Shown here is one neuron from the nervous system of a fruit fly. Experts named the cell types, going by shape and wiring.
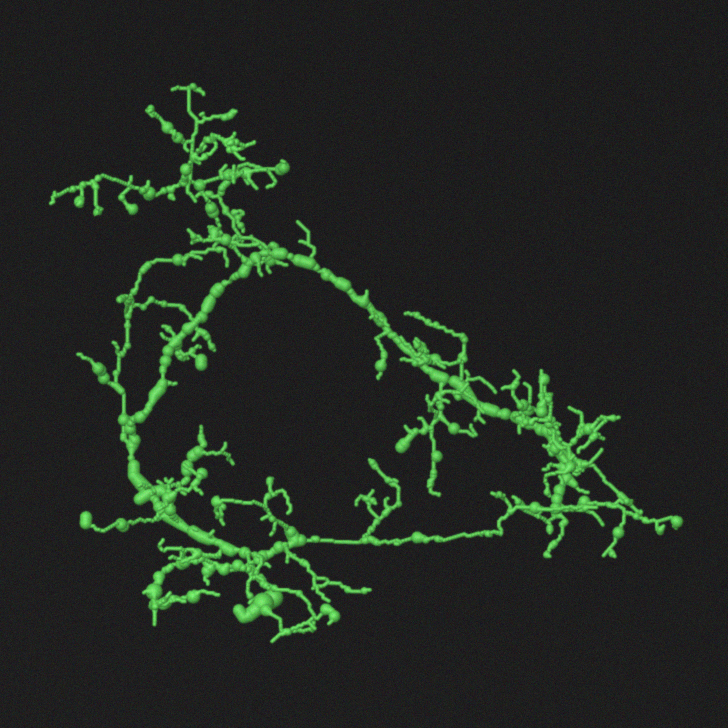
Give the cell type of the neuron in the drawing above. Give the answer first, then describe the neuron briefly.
Its cell type is IN13A035. This is a nerve-cord intrinsic neuron. More than a hundred branch ends can be seen. In this view it is about as wide as it is tall.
